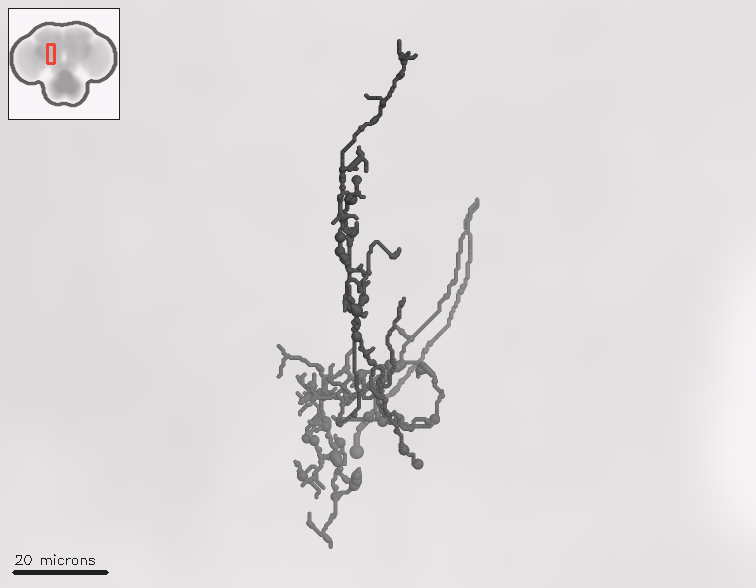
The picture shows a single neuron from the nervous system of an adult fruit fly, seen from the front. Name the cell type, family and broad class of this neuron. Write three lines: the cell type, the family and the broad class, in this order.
CB2037
hemilineage DM5_ventral
central-brain intrinsic neuron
